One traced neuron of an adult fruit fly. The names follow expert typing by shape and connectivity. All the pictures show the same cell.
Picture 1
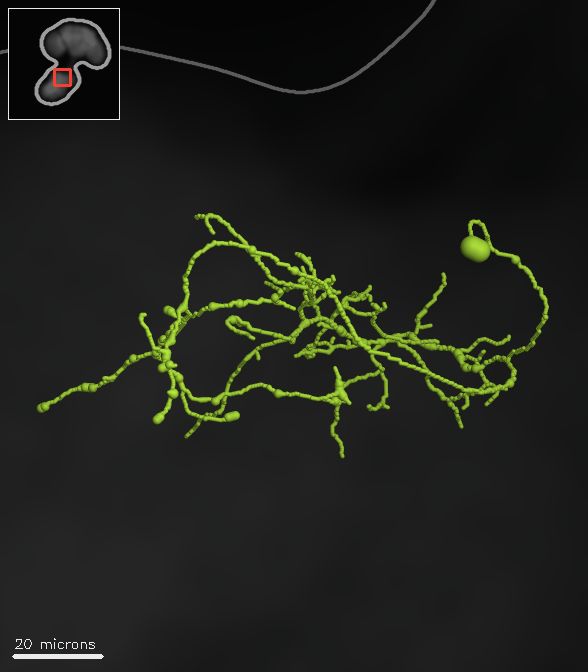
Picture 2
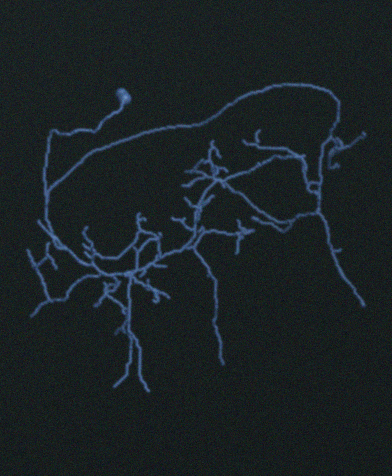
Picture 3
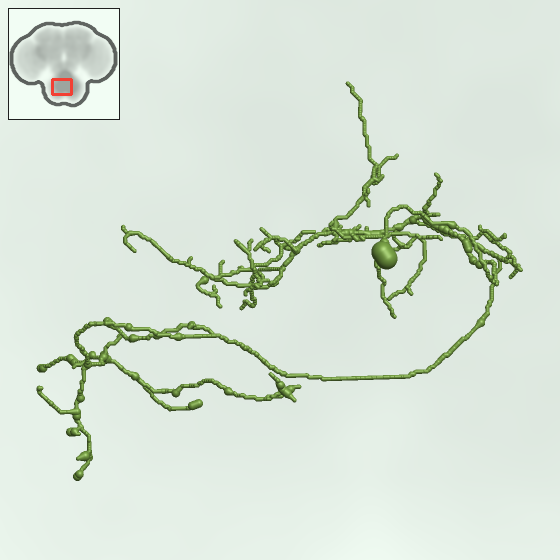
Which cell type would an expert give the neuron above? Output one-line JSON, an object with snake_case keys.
{"cell_type": "IN01A081"}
